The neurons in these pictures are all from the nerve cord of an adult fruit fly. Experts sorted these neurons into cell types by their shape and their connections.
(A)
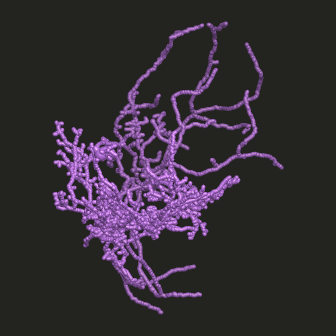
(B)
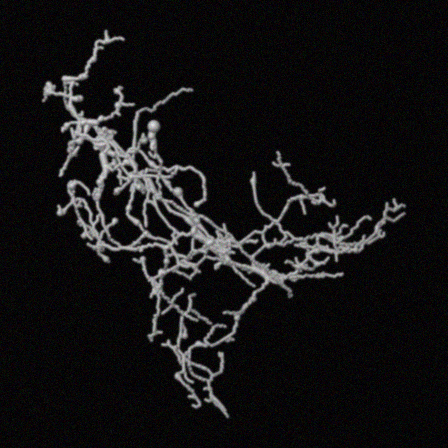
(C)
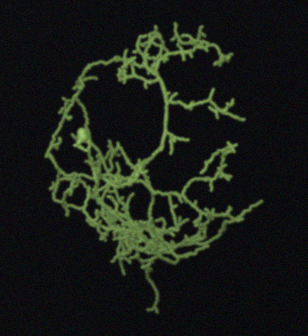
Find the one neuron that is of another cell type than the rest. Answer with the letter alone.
A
